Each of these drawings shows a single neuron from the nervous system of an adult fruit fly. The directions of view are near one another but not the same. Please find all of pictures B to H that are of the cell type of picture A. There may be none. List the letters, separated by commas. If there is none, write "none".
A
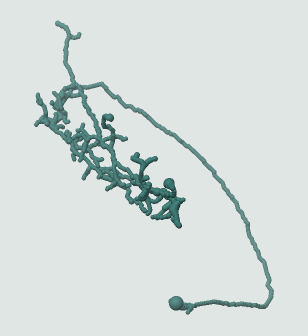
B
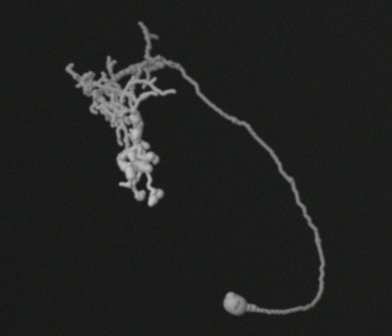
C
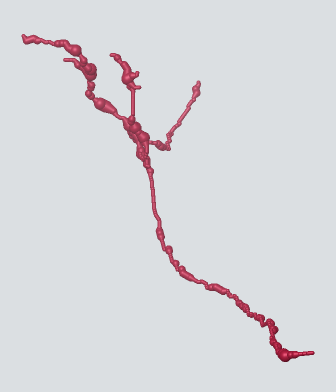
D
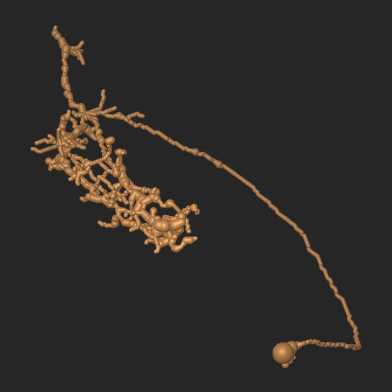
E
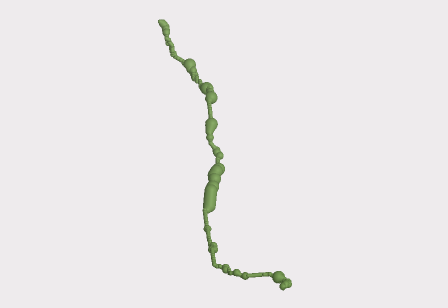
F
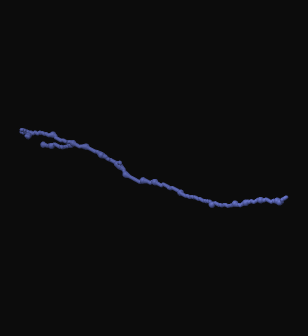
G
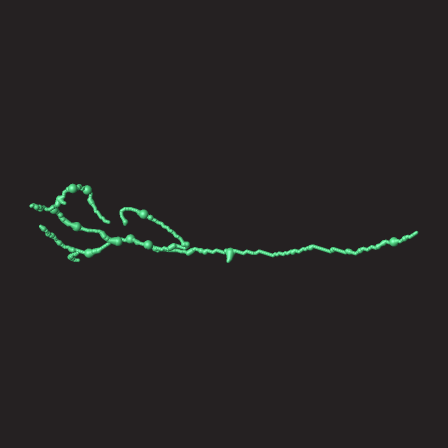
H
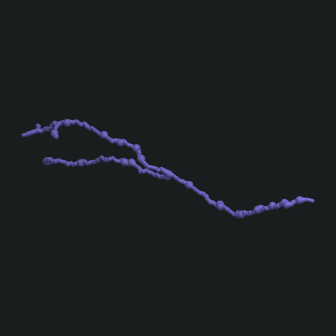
B, D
